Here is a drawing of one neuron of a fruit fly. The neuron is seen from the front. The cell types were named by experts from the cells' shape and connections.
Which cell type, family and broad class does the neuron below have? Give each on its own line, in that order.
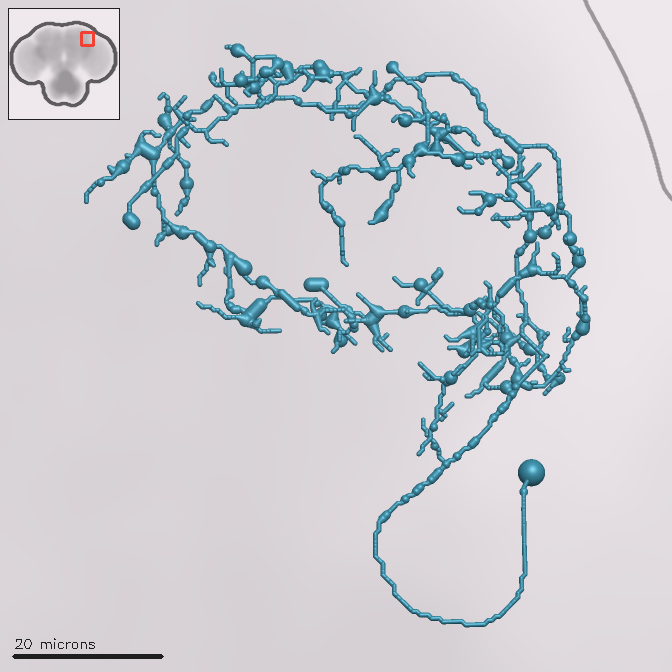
CB1619
hemilineage LHl4_dorsal
central-brain intrinsic neuron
